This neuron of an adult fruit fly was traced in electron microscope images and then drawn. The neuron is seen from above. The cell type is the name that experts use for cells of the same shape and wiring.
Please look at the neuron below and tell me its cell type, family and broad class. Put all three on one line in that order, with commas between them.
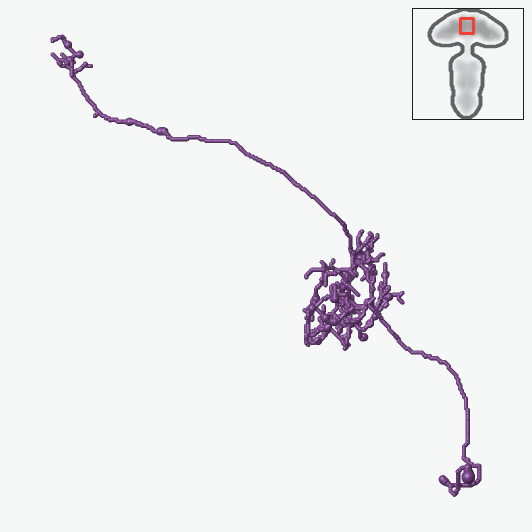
FC2A, class CX, central-brain intrinsic neuron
